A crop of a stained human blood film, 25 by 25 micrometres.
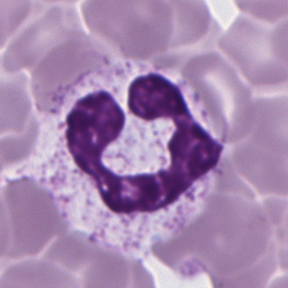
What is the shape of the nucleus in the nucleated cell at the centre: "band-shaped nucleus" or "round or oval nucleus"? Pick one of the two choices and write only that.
Band-shaped nucleus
